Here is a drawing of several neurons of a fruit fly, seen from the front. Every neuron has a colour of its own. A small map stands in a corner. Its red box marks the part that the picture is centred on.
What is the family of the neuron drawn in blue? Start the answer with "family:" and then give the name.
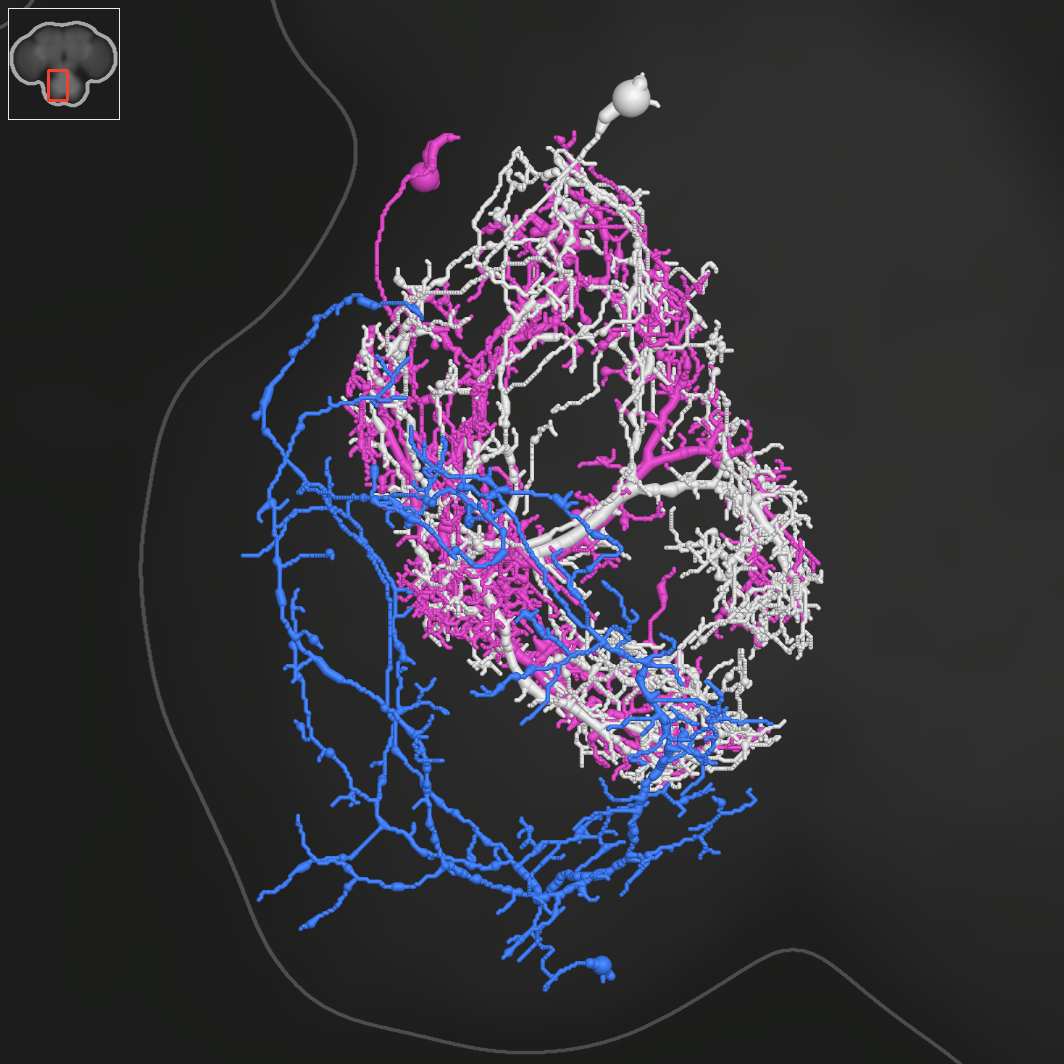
family: hemilineage 04B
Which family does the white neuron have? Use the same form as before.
family: hemilineage 17A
